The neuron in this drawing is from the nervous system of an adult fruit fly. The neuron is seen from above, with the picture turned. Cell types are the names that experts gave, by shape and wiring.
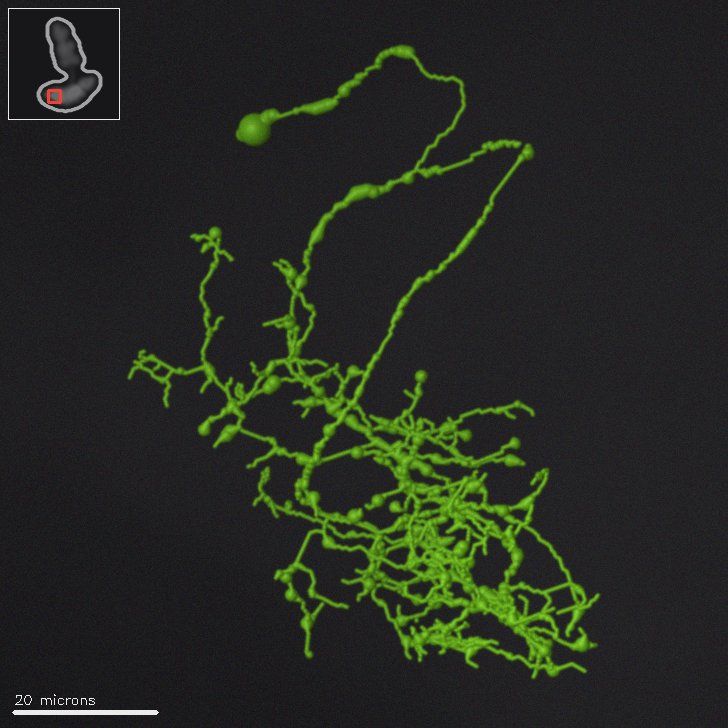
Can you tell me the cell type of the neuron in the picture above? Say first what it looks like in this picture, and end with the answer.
It lies in the brain. From top to bottom in the picture it spans about 90 microns. The picture shows dozens of branch ends. It is a central-brain intrinsic neuron. It is of cell type CB3221.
